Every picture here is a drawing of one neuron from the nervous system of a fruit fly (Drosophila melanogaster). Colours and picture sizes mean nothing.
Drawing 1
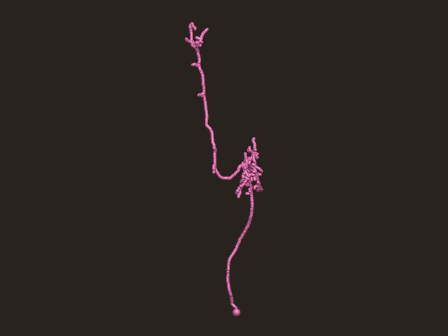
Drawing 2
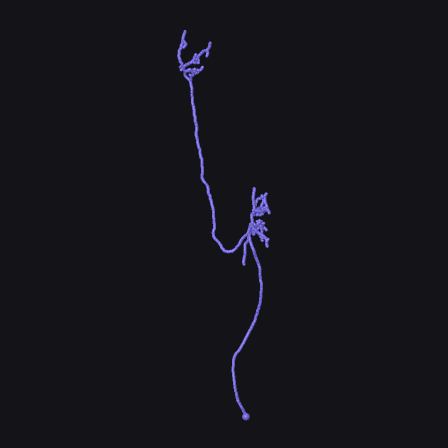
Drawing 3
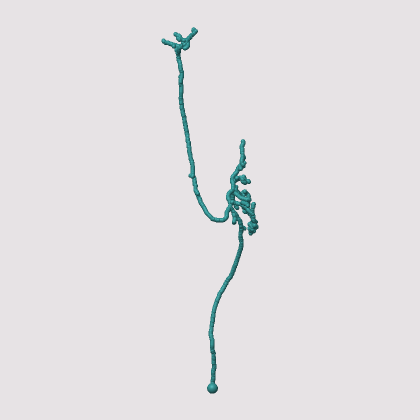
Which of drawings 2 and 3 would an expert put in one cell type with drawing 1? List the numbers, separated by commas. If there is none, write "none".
2, 3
